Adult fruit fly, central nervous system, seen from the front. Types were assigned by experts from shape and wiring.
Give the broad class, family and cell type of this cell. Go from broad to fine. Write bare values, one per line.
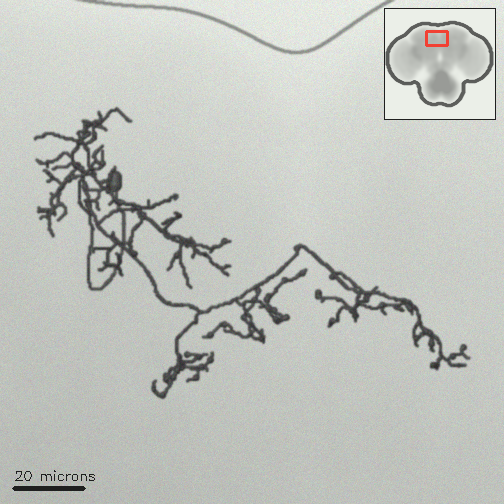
central-brain intrinsic neuron
hemilineage SIPp1
FB5B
